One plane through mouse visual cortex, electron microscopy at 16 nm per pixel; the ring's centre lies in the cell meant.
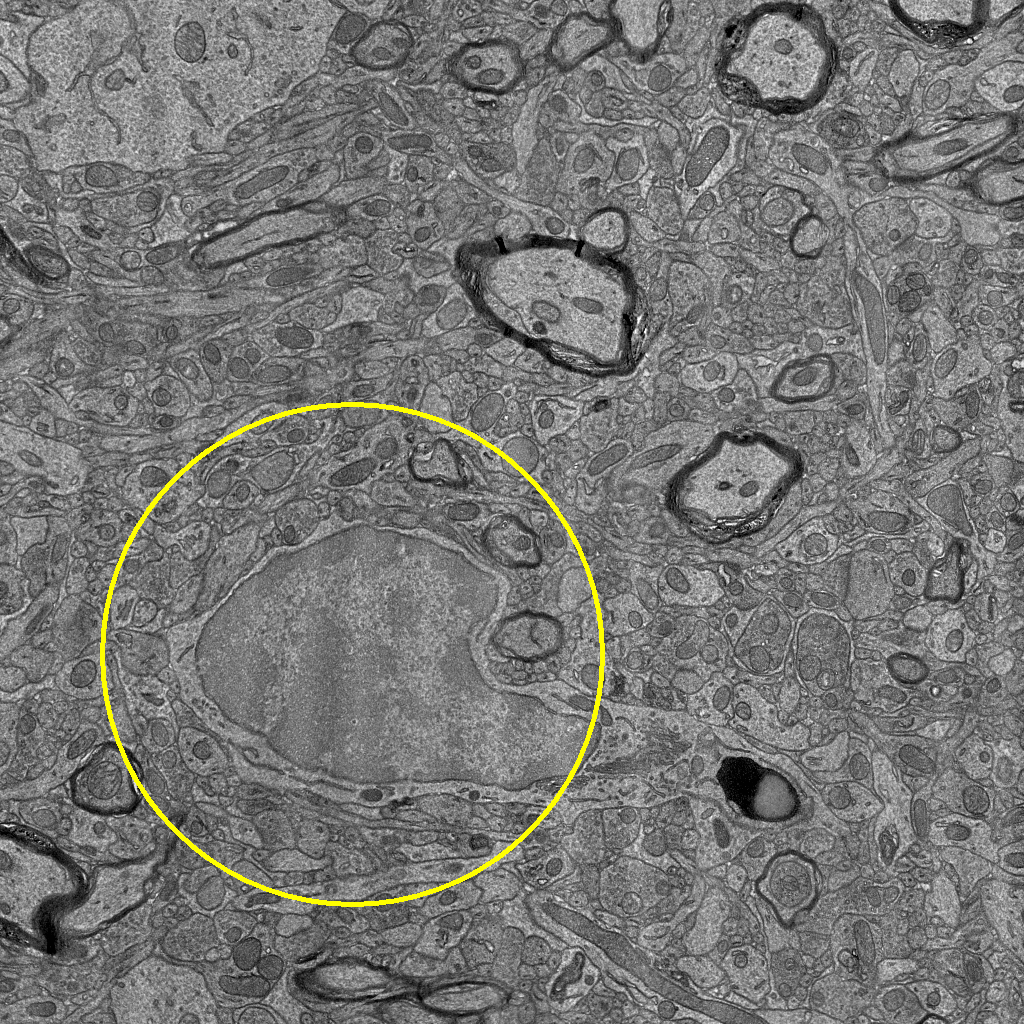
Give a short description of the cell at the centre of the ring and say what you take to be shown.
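In the cell at the centre of the ring, the chromatin is finely granular and fairly even, with no large dark clumps. No distinct nucleolus is visible in the nucleus. The cytoplasm contains no visible stacks of rough endoplasmic reticulum. On the left, the cytoplasm tapers to a point, as if leading into a process. This is a microglial cell.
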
